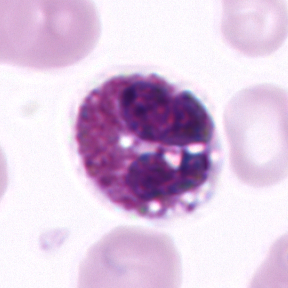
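Eosinophil. The nucleus falls into two lobes, one sitting above the other, and between them I see a narrow pale band. Their chromatin looks dense and dark purple. And the granular cytoplasm, I notice, is most plentiful on the left side of the cell.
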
